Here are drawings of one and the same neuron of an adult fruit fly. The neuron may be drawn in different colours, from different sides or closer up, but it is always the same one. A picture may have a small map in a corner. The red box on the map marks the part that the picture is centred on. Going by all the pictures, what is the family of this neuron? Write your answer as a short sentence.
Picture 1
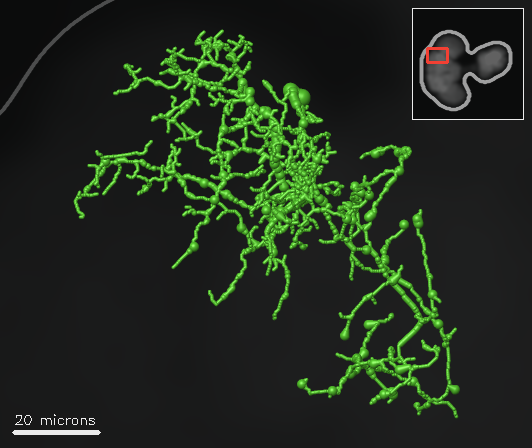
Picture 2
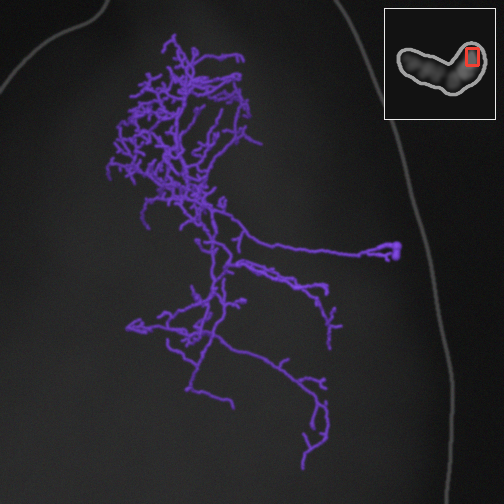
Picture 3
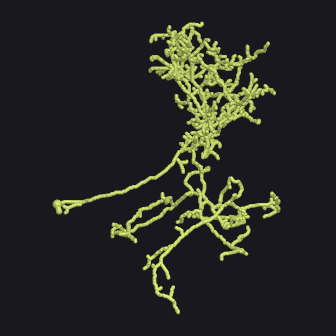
The family is hemilineage VLPl2_posterior.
